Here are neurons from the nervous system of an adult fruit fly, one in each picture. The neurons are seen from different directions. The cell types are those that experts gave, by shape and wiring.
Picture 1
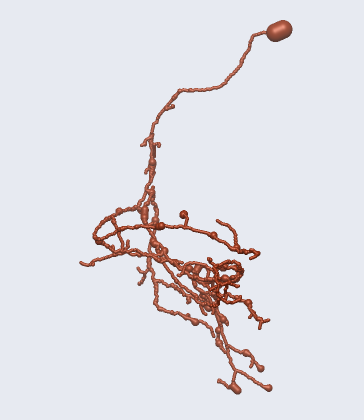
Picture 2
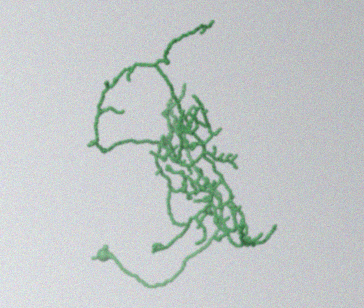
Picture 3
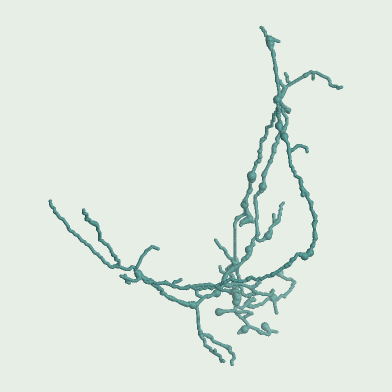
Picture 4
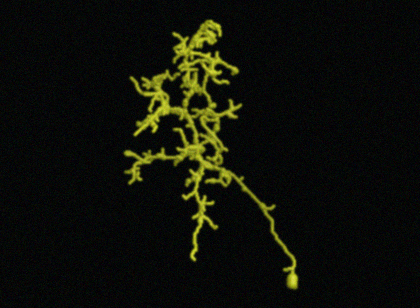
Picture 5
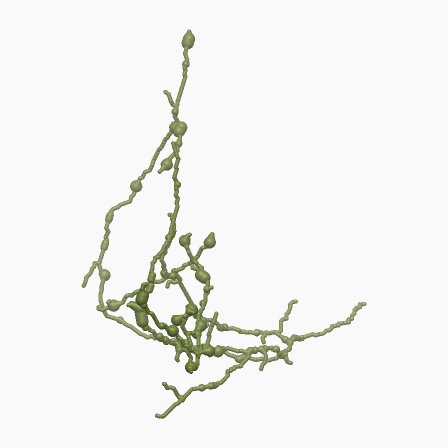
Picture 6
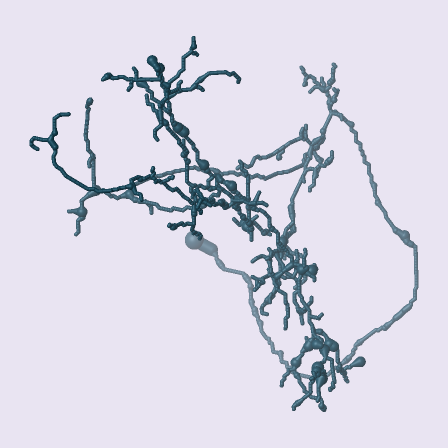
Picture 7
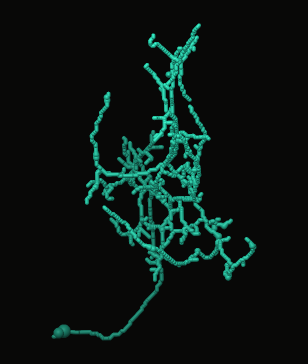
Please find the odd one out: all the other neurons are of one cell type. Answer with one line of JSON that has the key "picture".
{"picture": 4}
